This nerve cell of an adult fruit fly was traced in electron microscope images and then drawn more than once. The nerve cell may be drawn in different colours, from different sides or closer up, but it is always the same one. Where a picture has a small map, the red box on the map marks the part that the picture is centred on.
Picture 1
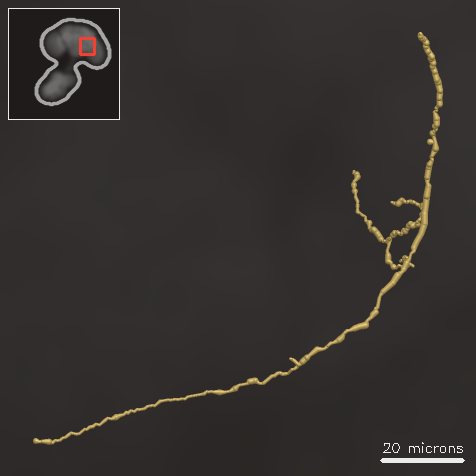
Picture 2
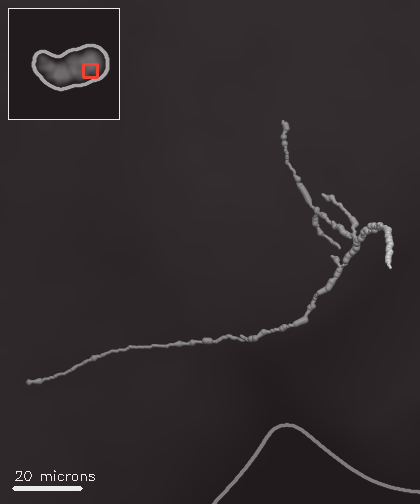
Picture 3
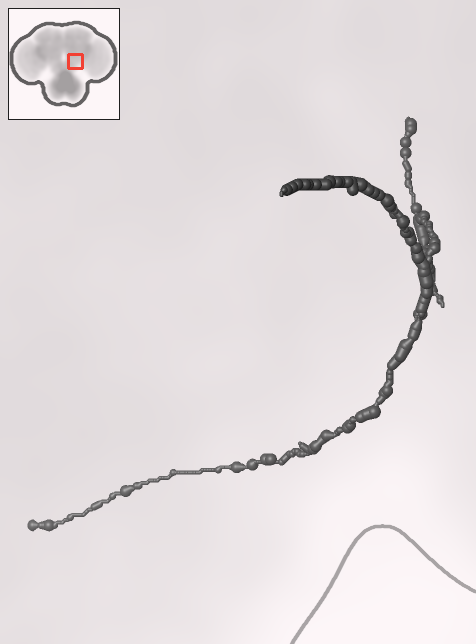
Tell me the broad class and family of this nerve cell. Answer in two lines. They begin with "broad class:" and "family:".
broad class: sensory neuron entering the brain
family: class mechanosensory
